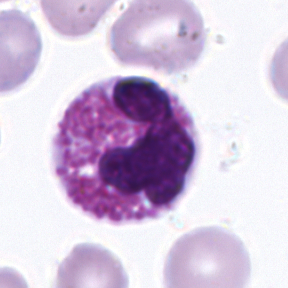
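Eosinophil, centre of field, stained peripheral blood smear. Outline round and smooth. Nucleus divided into separate lobes, displaced toward the right side of the cell. Chromatin dense, dark purple.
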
